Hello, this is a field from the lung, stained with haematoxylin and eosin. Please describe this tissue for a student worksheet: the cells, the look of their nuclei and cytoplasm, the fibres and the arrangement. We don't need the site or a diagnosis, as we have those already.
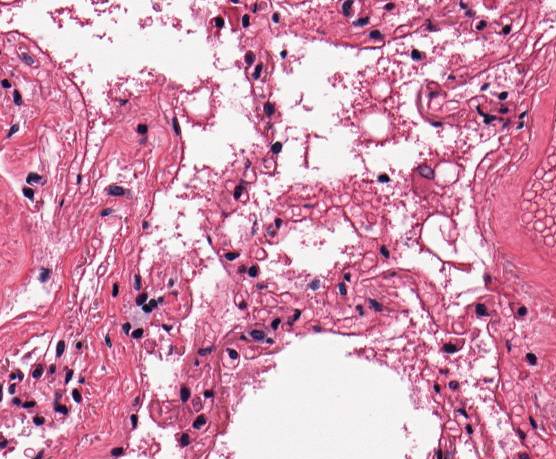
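So what you've got in the middle is a loose meshwork: thin, branching pink septa around irregular empty spaces. Along the left and right edges there are dense bands of wavy pink collagen, and in the left one the fibres and their spindle nuclei run lengthwise, roughly top to bottom. Nuclei everywhere are small, dark, oval to spindle-shaped.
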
